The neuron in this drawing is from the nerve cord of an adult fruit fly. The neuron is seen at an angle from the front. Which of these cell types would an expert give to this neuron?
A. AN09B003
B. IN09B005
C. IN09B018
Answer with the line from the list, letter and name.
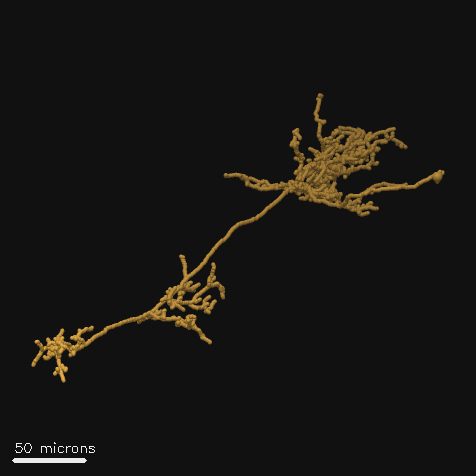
C. IN09B018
